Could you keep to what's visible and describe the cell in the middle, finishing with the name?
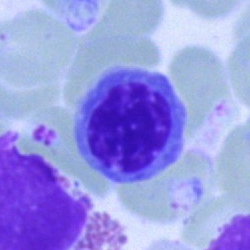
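Look first at the outline: roughly round, with a smooth edge. The chromatin is dark purple and clumped, small paler spots showing between the clumps. A moderate rim of blue cytoplasm rings the nucleus, and it holds no vacuoles. This is an erythroblast.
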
